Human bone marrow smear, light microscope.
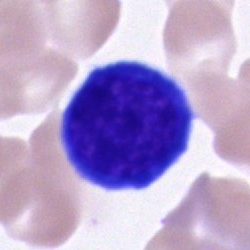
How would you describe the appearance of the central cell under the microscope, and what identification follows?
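First, the outline: round. Next, the nucleus, which fills almost the whole cell. Then the chromatin, dense and dark with mottled patches of darker purple. Finally, vacuoles: none visible. This is an erythroblast.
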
